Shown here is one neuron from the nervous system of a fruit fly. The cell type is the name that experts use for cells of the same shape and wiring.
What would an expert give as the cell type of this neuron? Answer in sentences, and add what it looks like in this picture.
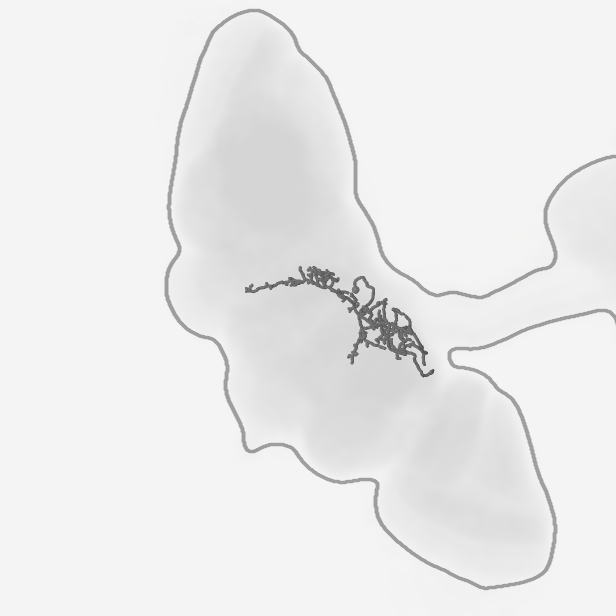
It is of cell type SMP423. It is a central-brain intrinsic neuron. The cell body is in the middle of the picture. As drawn here it is wider than it is tall.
